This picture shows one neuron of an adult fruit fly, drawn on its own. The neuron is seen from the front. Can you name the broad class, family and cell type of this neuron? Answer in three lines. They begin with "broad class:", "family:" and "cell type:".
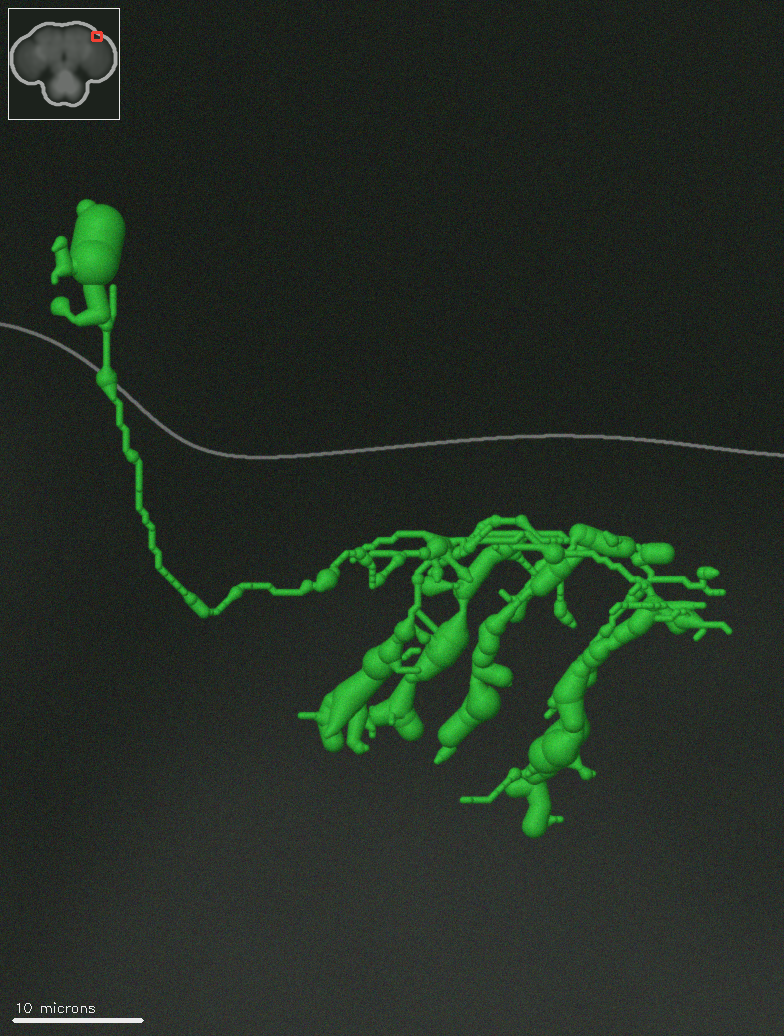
broad class: optic-lobe intrinsic neuron
family: Dm
cell type: Dm9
